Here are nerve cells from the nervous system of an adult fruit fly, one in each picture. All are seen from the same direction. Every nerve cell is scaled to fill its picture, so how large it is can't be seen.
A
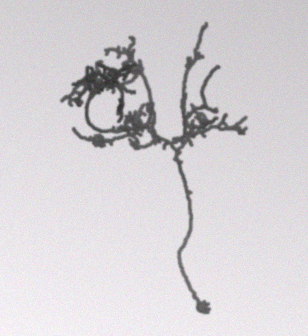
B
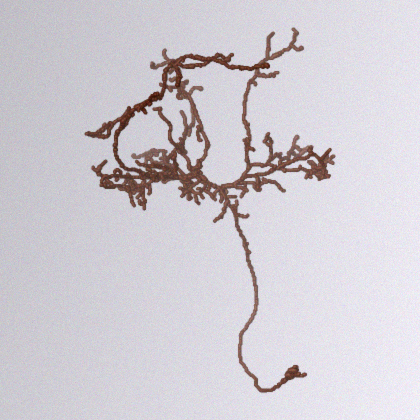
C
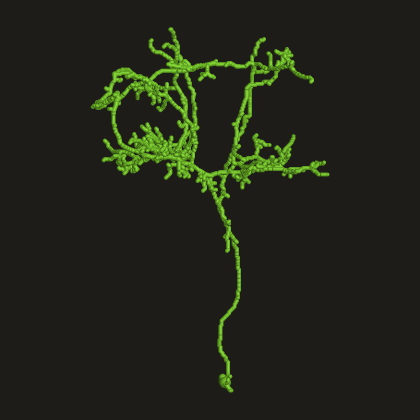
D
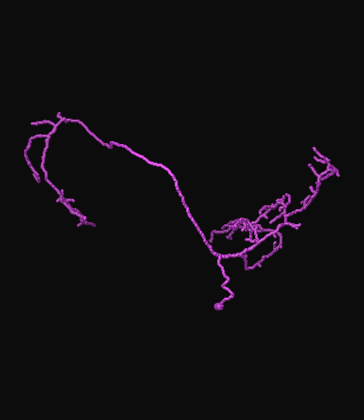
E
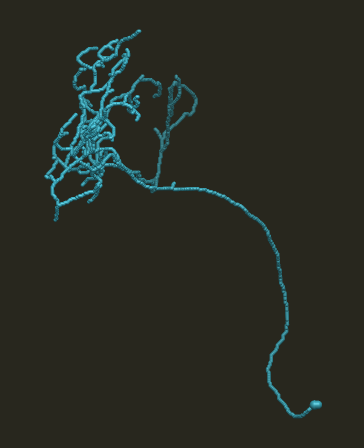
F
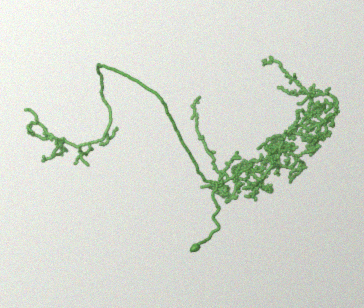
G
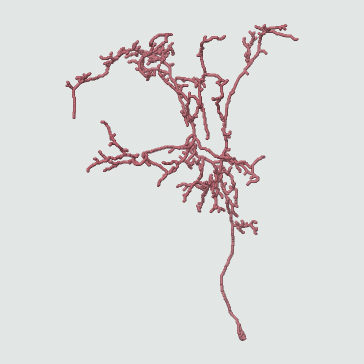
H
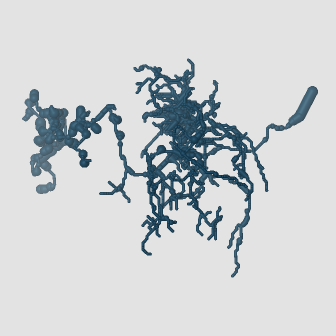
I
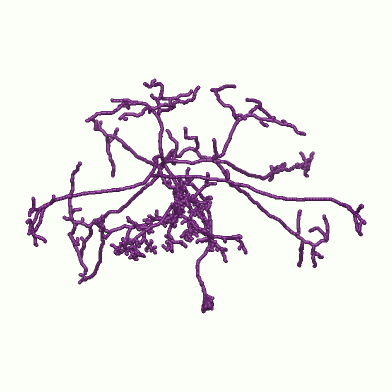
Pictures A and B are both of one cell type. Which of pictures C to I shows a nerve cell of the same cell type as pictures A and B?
C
